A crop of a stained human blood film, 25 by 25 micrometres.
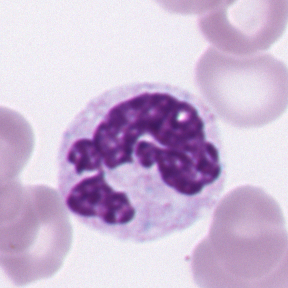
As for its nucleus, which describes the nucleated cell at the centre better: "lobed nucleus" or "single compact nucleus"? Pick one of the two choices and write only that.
Lobed nucleus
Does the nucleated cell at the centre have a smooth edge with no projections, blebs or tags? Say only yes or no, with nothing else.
Yes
